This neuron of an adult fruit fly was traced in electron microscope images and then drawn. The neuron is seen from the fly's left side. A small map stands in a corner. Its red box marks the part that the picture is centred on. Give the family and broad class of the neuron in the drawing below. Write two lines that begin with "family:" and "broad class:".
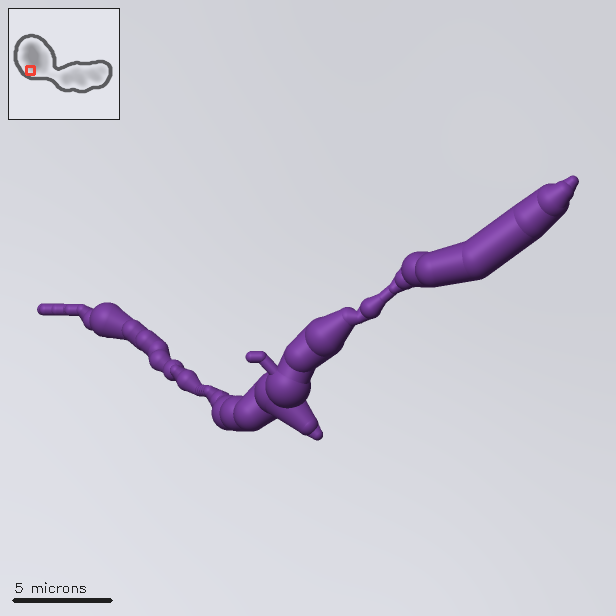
family: class visual
broad class: photoreceptor or other optic-lobe sensory neuron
